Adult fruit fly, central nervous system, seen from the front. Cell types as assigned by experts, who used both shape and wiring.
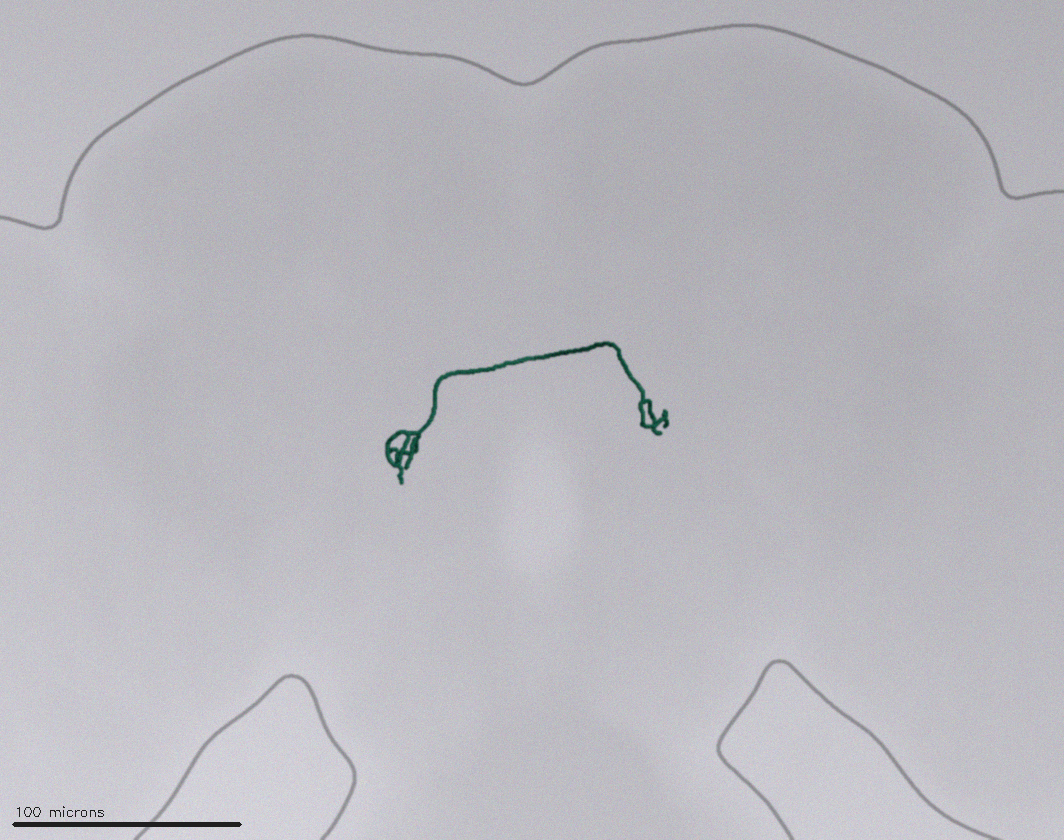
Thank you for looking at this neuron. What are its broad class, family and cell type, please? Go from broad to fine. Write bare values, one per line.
sensory neuron entering the brain
class olfactory
ORN_VA6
